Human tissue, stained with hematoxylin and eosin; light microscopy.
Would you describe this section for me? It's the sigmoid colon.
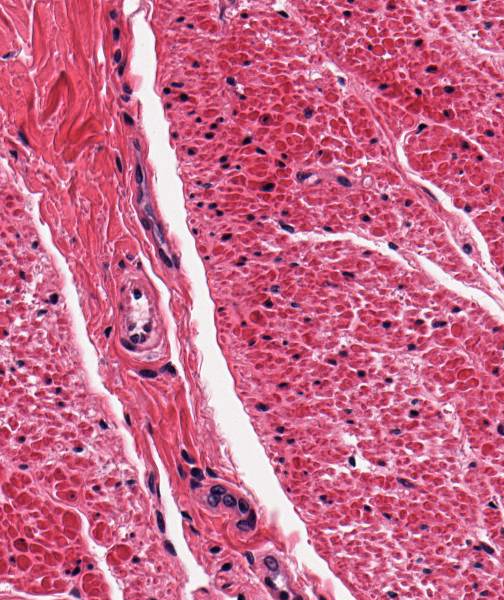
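The field shows broad bundles of smooth muscle. A narrow connective tissue septum separates them, running diagonally from the upper left toward the lower centre. Within the bundles, small dark nuclei are sparsely scattered among the fibre profiles. Long empty white clefts run alongside the septum on the same course and are most likely caused by tissue retraction. No epithelium or fat cells are present.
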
